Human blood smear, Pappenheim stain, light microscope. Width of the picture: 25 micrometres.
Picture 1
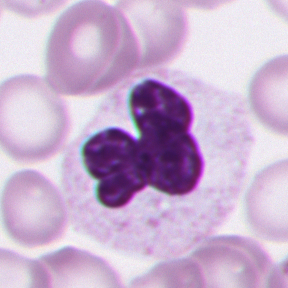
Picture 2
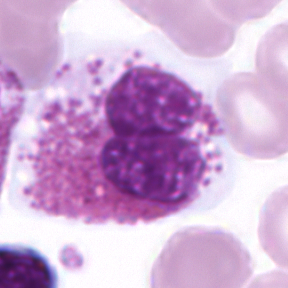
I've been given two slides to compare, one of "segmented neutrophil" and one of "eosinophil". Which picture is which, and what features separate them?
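The segmented neutrophil is in picture 1 and the eosinophil in picture 2. Both have dark purple chromatin, dense in the segmented neutrophil and coarsely clumped in the eosinophil, and neither shows distinct nucleoli. The eosinophil's nucleus has two lobes, and no distinct nucleolus appears in either of them.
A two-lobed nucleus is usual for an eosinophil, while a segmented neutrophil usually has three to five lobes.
In the segmented neutrophil, fine pinkish granules are scattered throughout plentiful pale pinkish-lilac cytoplasm, whereas the eosinophil's granules are roughly uniform in size.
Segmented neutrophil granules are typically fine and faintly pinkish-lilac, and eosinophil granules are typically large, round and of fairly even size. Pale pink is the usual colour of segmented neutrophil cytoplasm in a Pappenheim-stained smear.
The outlines differ as well: the segmented neutrophil is round with a smooth edge, while the eosinophil's outline is ragged, with loose granules scattered beyond its upper and left edges. The segmented neutrophil's cytoplasm contains no vacuoles, and pale pink red cells lie close against the eosinophil's right side.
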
